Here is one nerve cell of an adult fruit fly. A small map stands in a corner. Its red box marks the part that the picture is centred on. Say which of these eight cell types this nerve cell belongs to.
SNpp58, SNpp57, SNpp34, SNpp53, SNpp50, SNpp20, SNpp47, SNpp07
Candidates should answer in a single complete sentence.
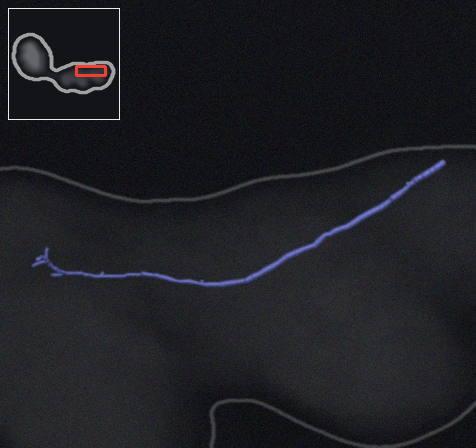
The cell type to which this nerve cell belongs is SNpp34.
